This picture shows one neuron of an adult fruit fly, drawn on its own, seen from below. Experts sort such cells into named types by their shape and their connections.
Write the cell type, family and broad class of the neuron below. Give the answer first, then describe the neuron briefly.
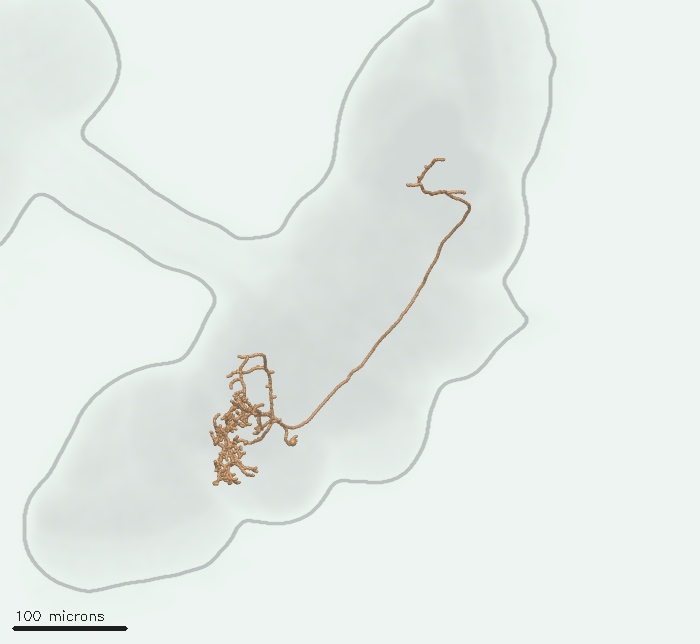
The cell type is PVLP008_c. Its family is hemilineage VLPd&p1_dorsal. Its broad class is central-brain intrinsic neuron. It lies in the brain. From top to bottom in the picture it spans about 300 microns.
